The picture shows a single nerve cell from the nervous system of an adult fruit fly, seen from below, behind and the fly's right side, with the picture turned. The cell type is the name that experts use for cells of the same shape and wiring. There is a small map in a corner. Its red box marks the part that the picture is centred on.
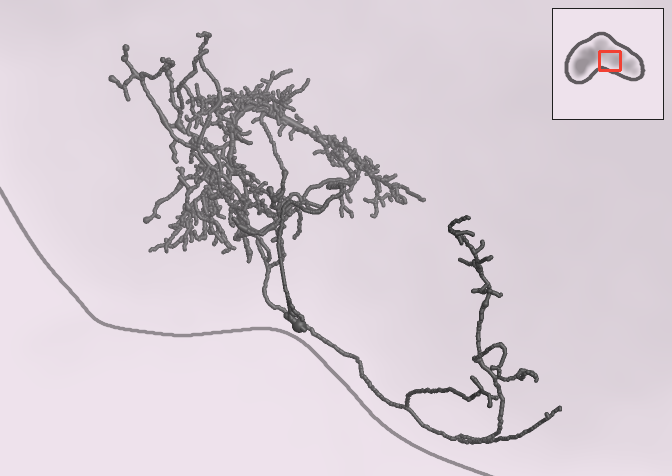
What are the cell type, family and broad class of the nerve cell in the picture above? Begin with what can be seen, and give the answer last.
As drawn here it is about as wide as it is tall. The cell type is IN03B015. The family is hemilineage 03B. It is a nerve-cord intrinsic neuron.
